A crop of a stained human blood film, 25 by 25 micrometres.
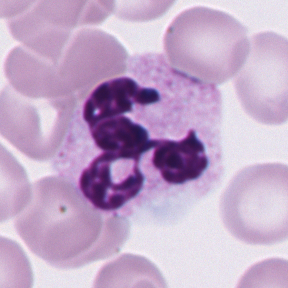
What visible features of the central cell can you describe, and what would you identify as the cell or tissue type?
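Nucleus first: at least four separate lobes, the right-hand one joined to the rest by a thin strand. Chromatin next: dark purple, coarsely clumped. Then the outline: roughly round, its edge slightly irregular. This cell is a segmented neutrophil.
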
